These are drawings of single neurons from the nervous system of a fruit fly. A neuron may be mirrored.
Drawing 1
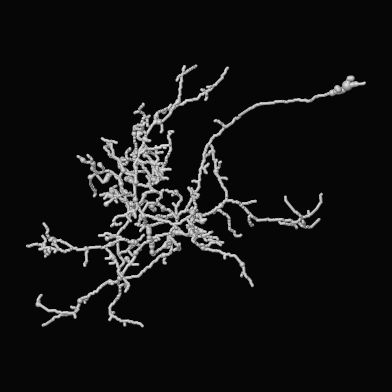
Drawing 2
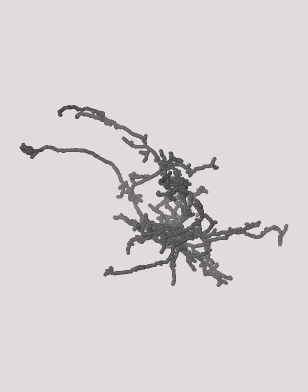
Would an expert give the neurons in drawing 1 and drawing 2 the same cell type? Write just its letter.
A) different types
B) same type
B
